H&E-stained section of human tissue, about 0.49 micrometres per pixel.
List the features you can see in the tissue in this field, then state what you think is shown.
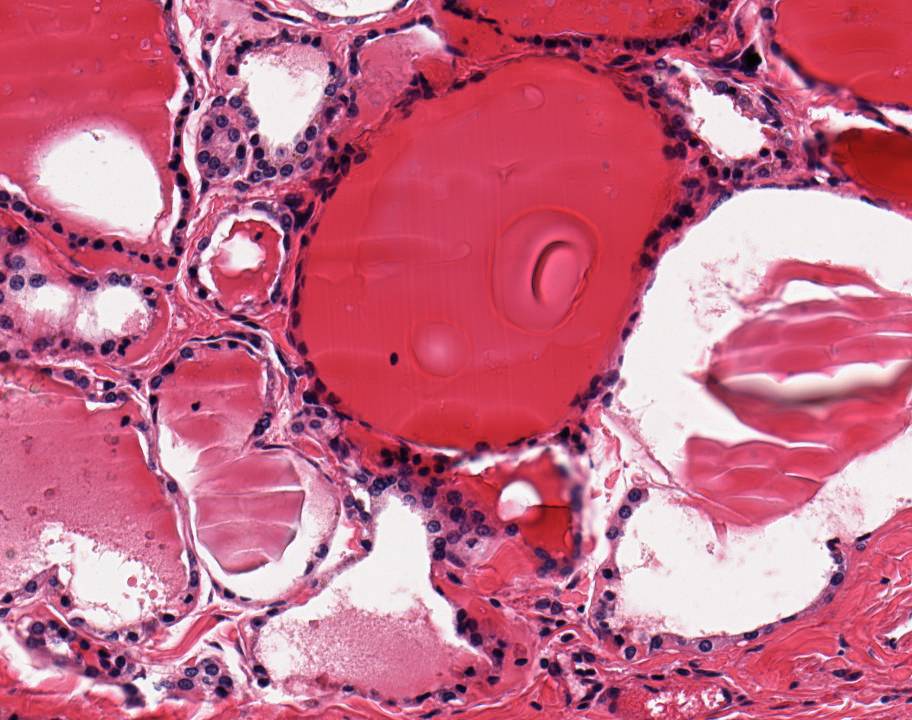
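Closed, rounded follicles of widely varying size, packed side by side. Lining: single layer of flattened to low cuboidal epithelial cells; nuclei small, dark, round to oval. Between follicles: thin, delicate strands of pink fibrous stroma. Tissue: thyroid.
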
